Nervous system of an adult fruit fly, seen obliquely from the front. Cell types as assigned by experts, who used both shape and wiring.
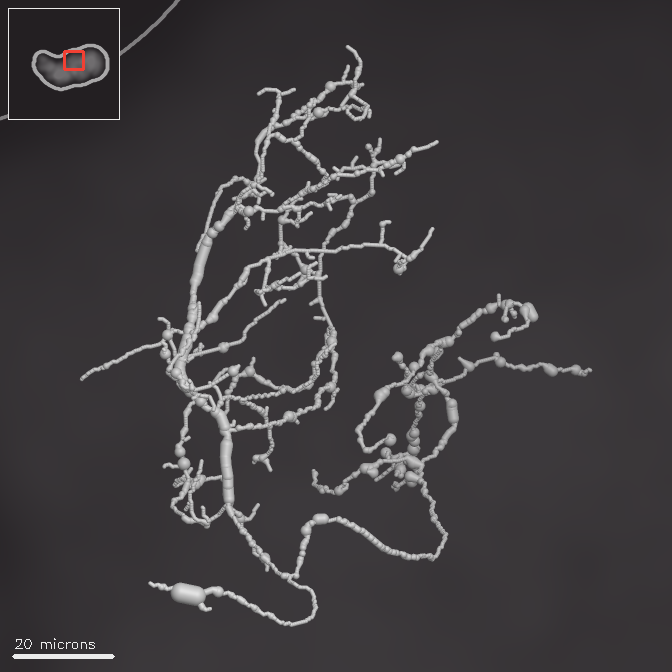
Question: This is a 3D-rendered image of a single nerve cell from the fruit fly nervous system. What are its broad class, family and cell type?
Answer: central-brain intrinsic neuron; hemilineage SLPa&l1_anterior; CL077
